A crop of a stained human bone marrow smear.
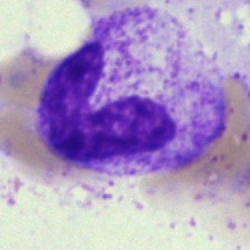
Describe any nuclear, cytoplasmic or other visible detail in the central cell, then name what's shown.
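Here the nucleus curves like a kidney or horseshoe, deeply indented, with its concave side toward the upper right, where cytoplasm fills the notch. That cytoplasm is abundant and pale lilac, with numerous purple granules scattered all through it. It's a band neutrophil.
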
